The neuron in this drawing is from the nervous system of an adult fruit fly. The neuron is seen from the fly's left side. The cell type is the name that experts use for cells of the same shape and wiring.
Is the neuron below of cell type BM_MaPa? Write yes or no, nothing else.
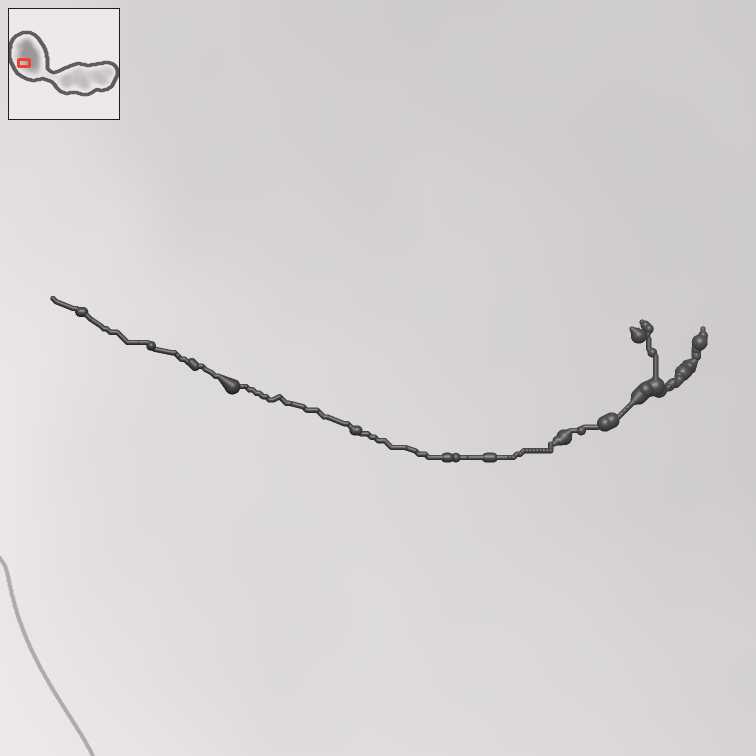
no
